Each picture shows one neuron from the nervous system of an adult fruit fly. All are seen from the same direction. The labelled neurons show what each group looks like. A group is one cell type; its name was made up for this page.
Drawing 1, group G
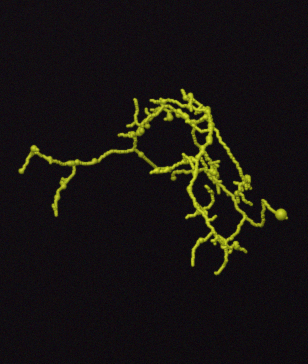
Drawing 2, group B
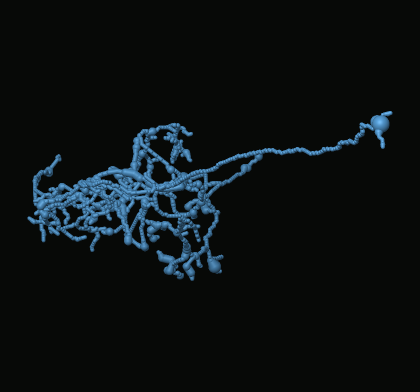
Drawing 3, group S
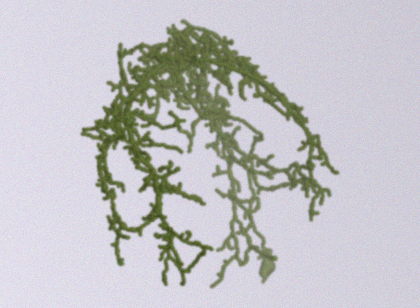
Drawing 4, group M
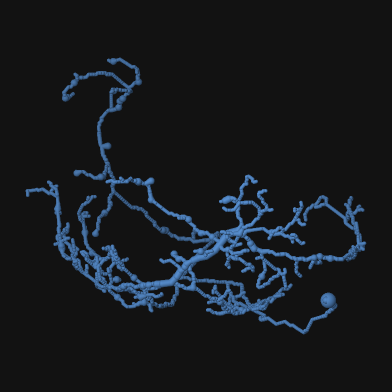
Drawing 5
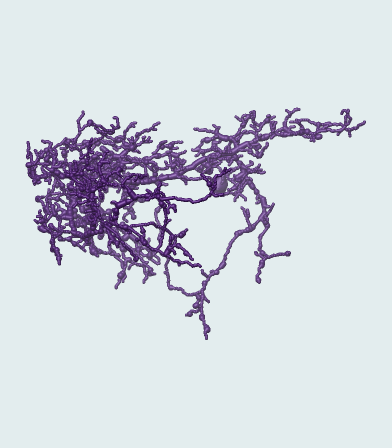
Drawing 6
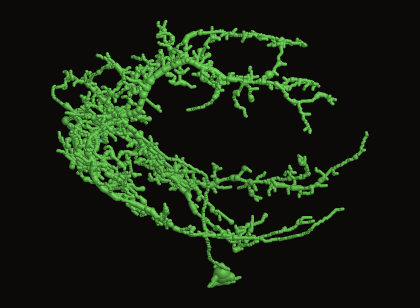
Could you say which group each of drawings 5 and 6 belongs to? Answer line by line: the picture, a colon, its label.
5: group S
6: group S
